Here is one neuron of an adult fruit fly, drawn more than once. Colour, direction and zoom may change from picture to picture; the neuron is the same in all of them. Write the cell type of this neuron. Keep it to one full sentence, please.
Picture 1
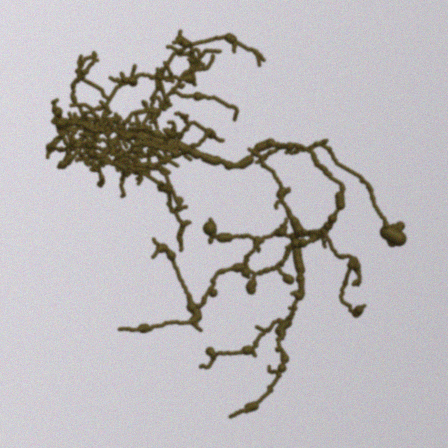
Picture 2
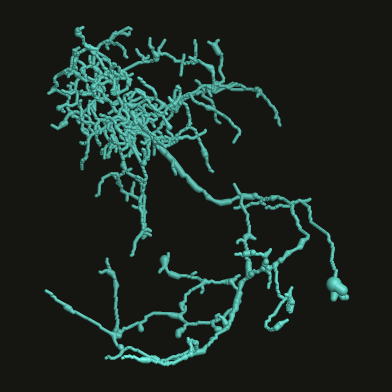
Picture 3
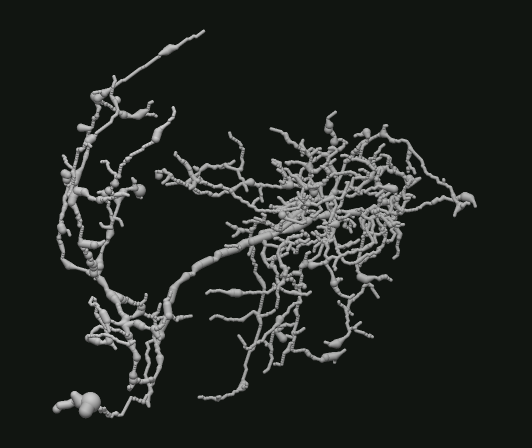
It is the cell type PVLP086 to which this neuron belongs.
